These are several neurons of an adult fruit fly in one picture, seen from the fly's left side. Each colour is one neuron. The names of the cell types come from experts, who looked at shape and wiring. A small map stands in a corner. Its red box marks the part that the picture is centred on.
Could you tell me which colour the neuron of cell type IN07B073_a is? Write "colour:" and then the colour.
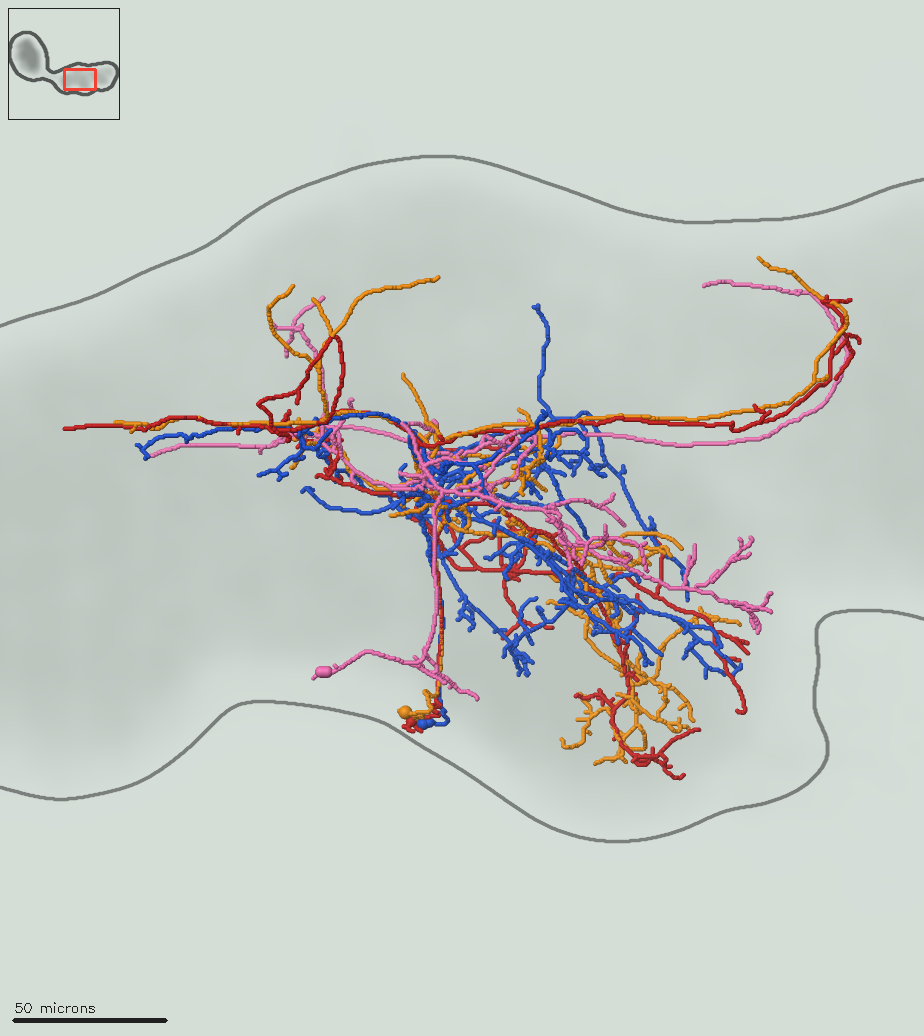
colour: orange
